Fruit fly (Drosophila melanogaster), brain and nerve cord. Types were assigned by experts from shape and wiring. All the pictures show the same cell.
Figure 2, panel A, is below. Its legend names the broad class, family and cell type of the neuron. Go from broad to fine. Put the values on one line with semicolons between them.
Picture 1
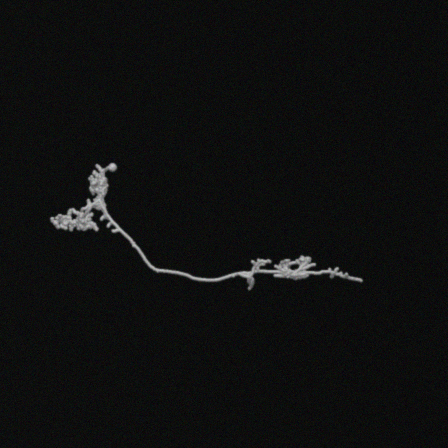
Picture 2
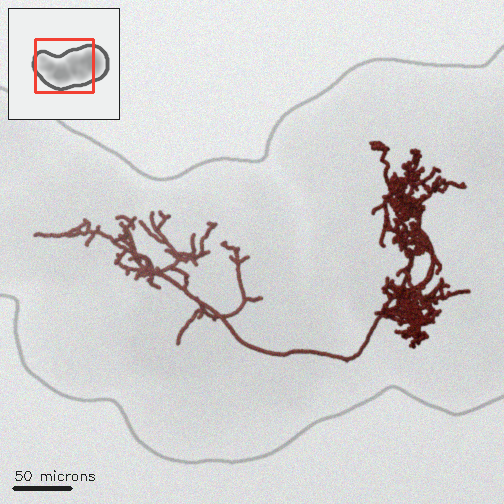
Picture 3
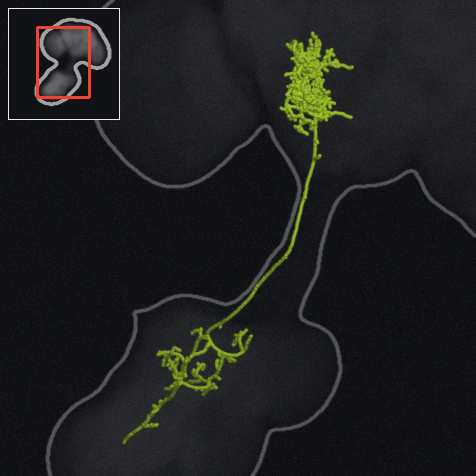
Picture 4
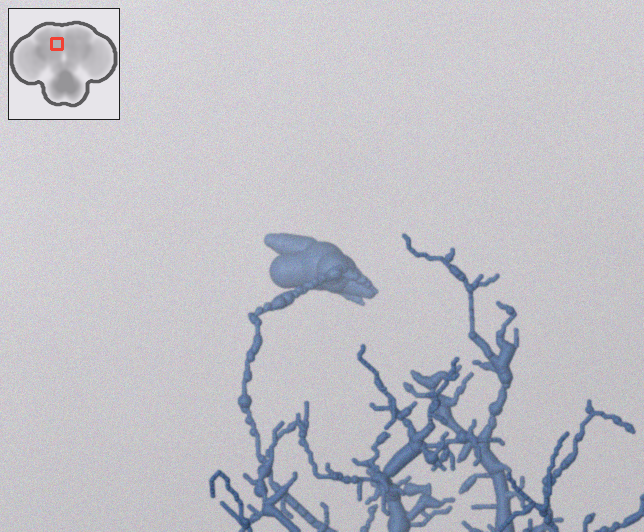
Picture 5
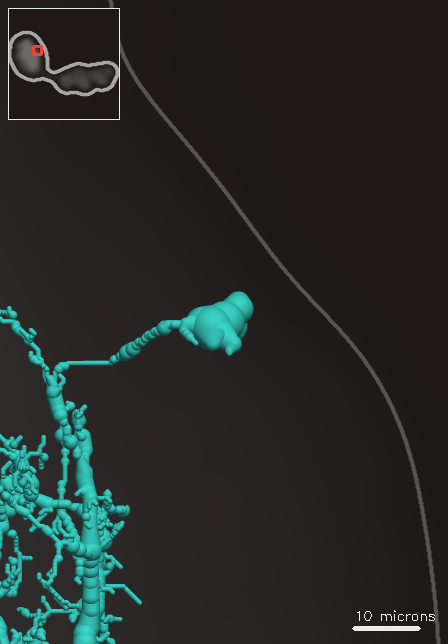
descending neuron; DNp; DNp19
